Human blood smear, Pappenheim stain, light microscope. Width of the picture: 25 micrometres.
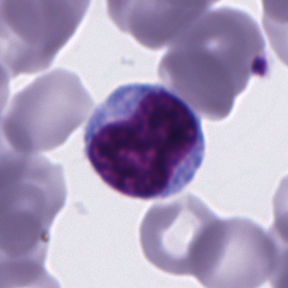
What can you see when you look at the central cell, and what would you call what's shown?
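Look at the nucleus: there's a shallow notch along its upper edge, and no nucleoli show inside it. The cytoplasm is just a pale blue rim, widest up at the upper left, with no vacuoles in it. That makes this one a typical lymphocyte.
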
